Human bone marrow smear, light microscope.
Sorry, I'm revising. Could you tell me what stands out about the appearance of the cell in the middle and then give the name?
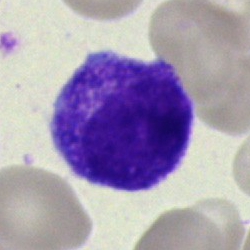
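First, the outline is roughly round, with a slightly uneven, fuzzy margin. Next, no nucleoli are clearly visible, and no vacuoles are seen in the cell. Finally, the image is somewhat blurred, which softens fine detail. The cell is a myelocyte.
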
